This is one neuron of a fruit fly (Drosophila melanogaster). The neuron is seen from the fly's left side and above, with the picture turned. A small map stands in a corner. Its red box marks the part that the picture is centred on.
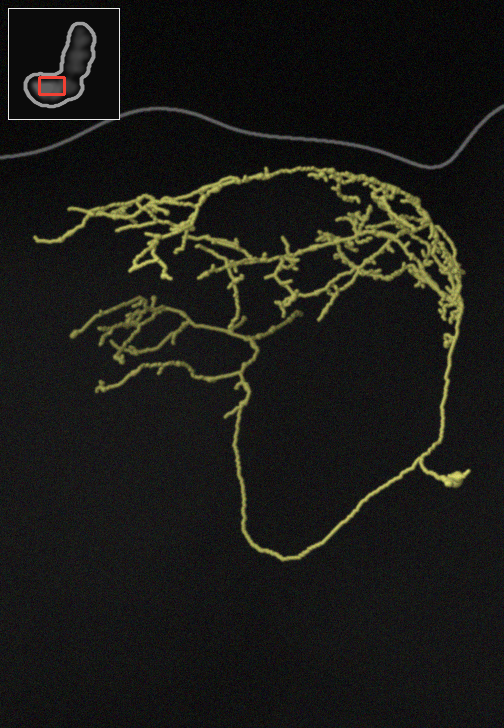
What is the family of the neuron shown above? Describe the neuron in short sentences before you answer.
Dozens of branch ends can be seen. In this view it is about as wide as it is tall. It is a central-brain intrinsic neuron. The family is hemilineage SLPav1_medial.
